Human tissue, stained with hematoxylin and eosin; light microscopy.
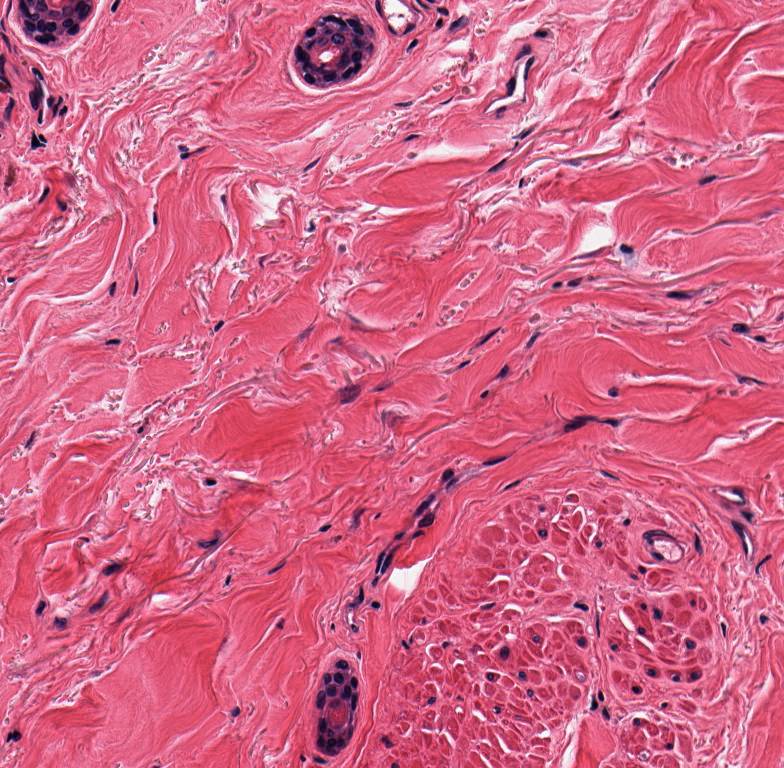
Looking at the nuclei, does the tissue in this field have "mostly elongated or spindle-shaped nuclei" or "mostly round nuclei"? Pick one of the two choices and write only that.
Mostly elongated or spindle-shaped nuclei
